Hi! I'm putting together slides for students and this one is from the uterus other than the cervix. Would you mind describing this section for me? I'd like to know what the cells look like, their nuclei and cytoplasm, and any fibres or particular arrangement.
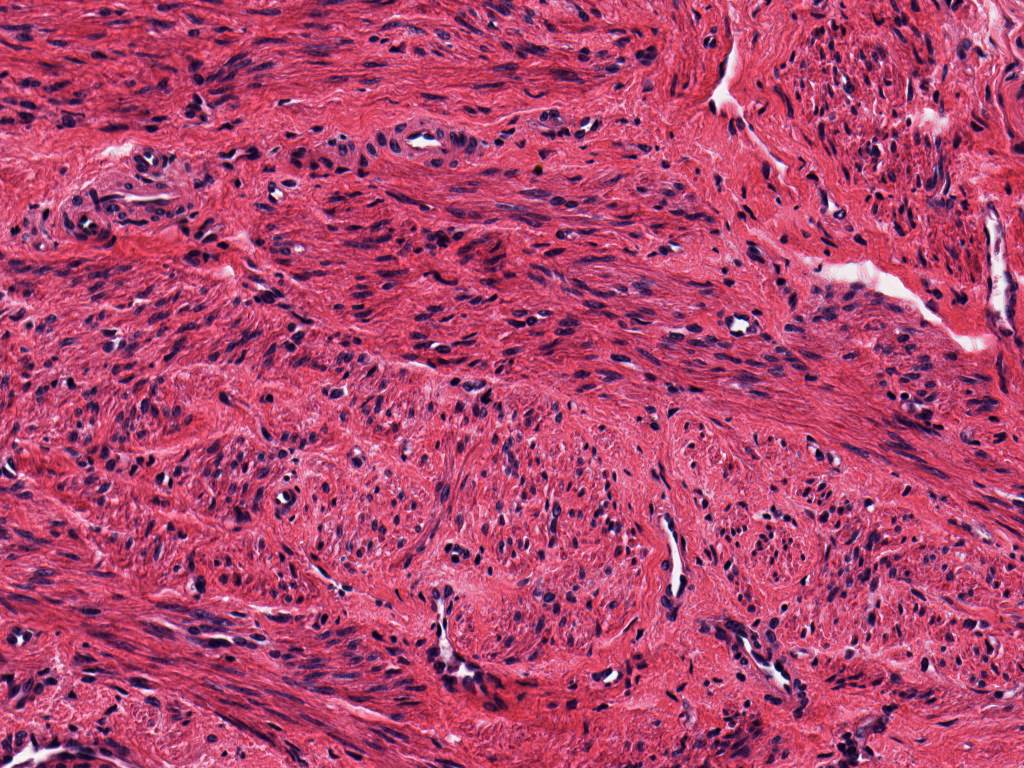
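Interlacing fascicles of spindle cells, running in different directions, fill the whole field. Centre and lower middle: bundles cut across, nuclei rounded. Upper and lower left: bundles cut lengthwise, nuclei elongated and darkly stained. Cytoplasm abundant, bright pink, fibrillar.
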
